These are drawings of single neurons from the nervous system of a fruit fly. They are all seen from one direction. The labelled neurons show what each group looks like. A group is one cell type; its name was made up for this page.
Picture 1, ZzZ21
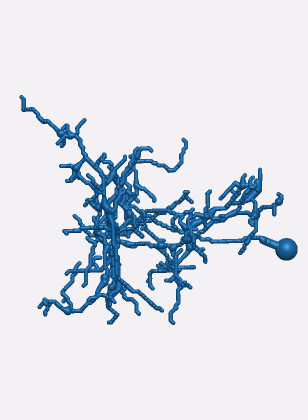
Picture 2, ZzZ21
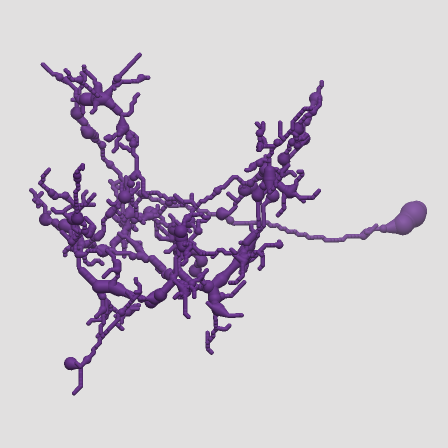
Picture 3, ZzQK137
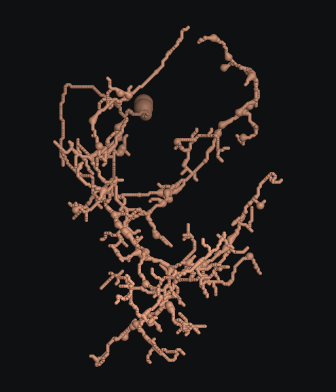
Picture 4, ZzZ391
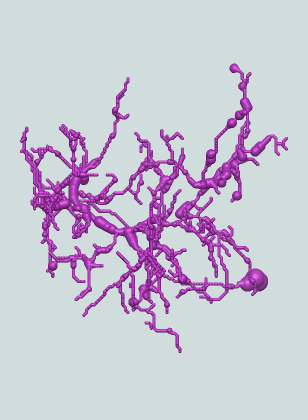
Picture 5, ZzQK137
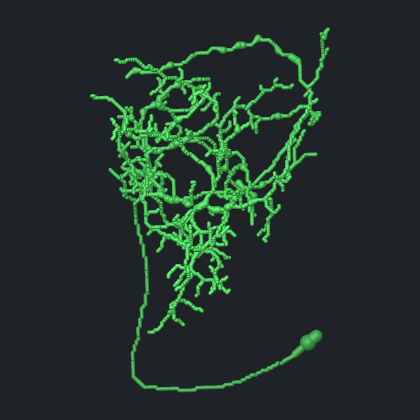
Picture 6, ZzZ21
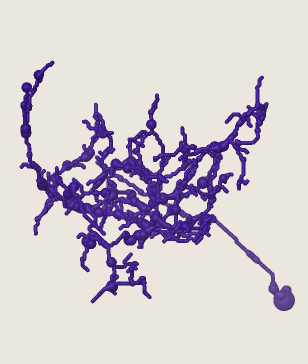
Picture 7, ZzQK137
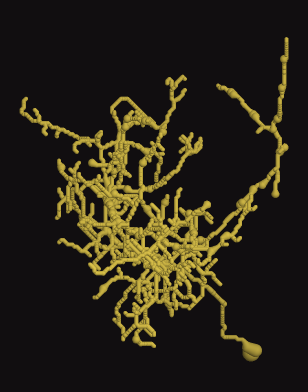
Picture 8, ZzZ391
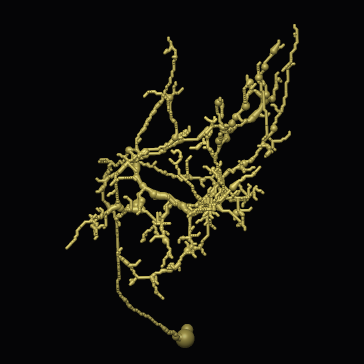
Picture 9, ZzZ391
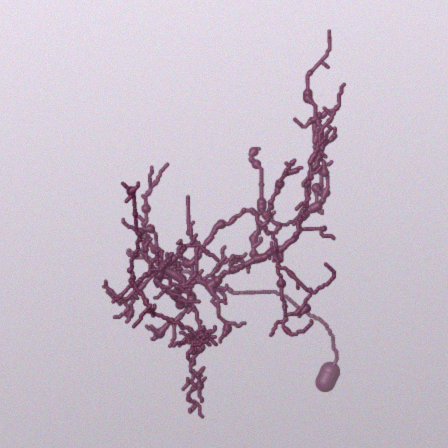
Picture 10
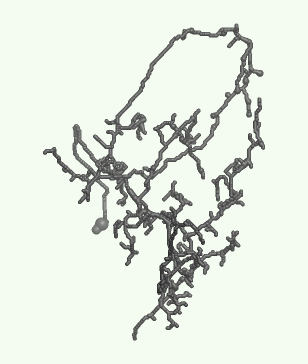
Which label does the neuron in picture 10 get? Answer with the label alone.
ZzQK137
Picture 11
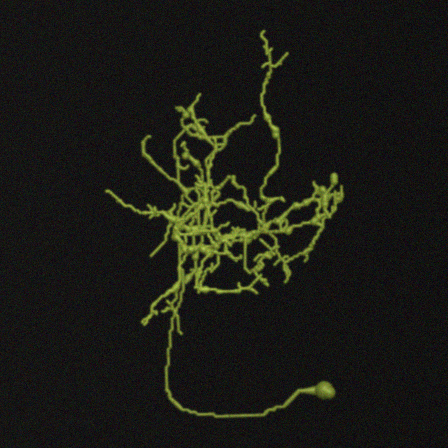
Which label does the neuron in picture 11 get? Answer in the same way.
ZzZ21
